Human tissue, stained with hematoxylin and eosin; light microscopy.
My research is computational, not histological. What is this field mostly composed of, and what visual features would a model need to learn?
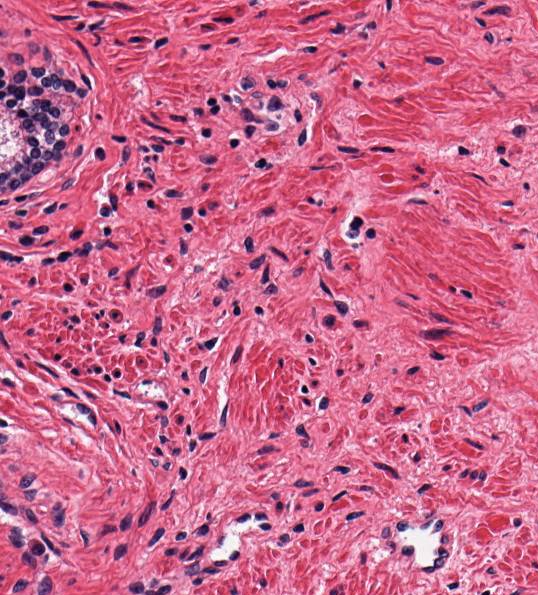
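This is fibromuscular stroma. Most of the field, you see, is filled by pink spindle cells in bundles that interlace and run in many different directions.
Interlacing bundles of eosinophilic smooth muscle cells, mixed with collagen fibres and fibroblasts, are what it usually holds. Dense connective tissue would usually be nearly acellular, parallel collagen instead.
Here, cell bundles dominate. In the upper left corner, a tight cluster of small, dark, round nuclei is ringed by concentrically arranged spindle cells.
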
